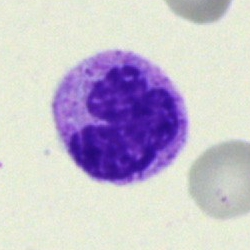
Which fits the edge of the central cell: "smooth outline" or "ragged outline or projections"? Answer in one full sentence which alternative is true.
The outline of the cell is smooth, not rough.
